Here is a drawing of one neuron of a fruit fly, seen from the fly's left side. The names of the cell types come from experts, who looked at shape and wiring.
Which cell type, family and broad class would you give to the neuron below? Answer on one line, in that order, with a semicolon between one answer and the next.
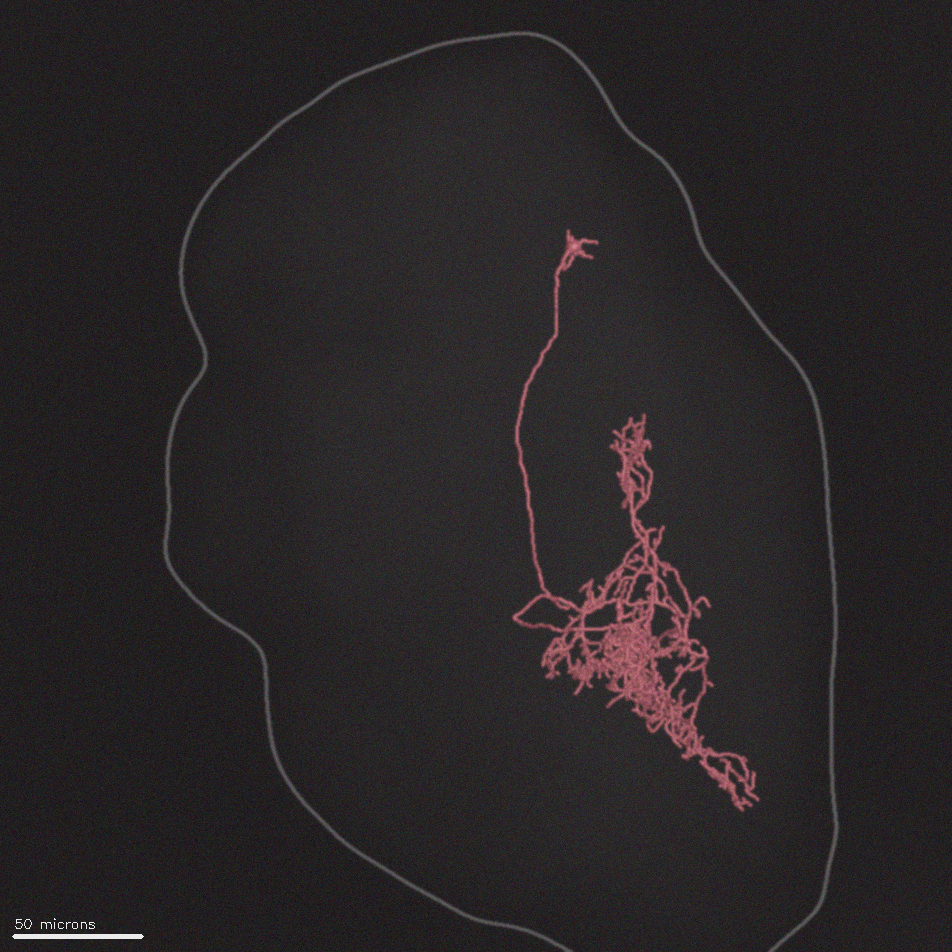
PS117_a; hemilineage DM1_antero_ventral; central-brain intrinsic neuron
